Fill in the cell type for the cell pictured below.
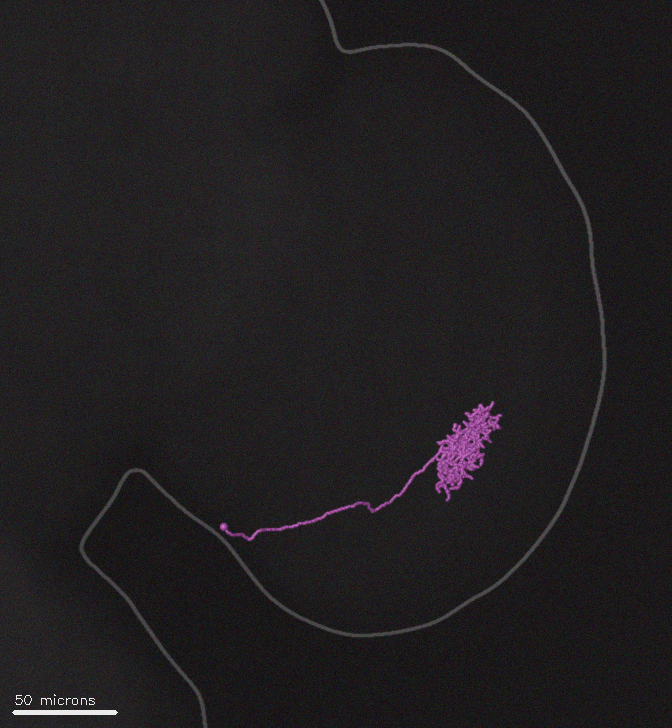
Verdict: Pm1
